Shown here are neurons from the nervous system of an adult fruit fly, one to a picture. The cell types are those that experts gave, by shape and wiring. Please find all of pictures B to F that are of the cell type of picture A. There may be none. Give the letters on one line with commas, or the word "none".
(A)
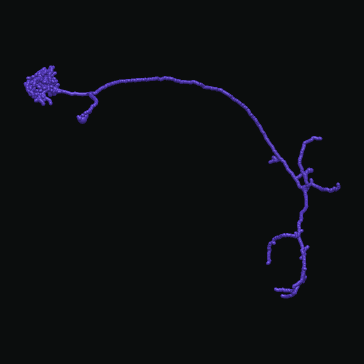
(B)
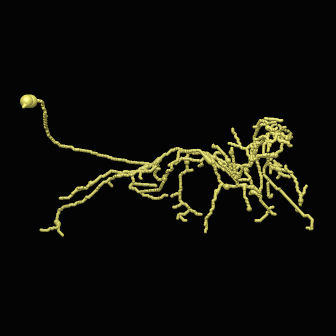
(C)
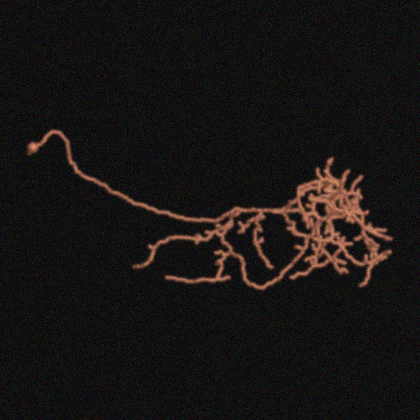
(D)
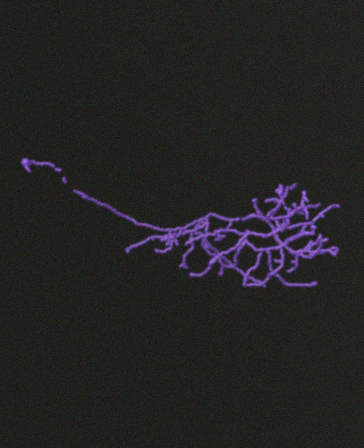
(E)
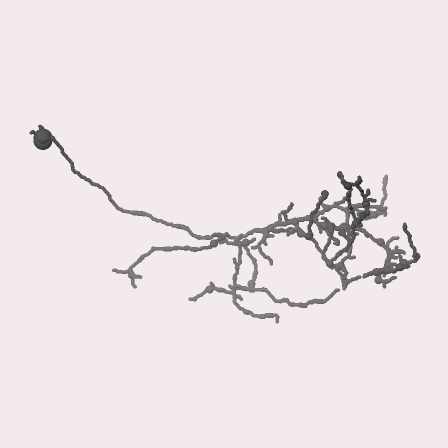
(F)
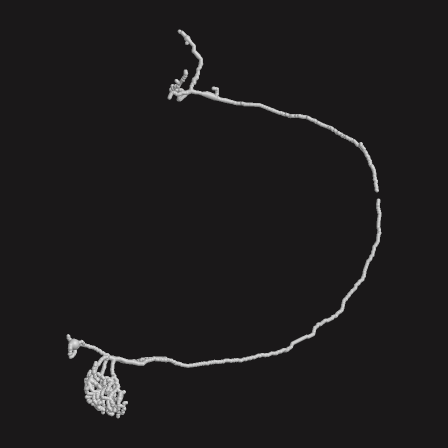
F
